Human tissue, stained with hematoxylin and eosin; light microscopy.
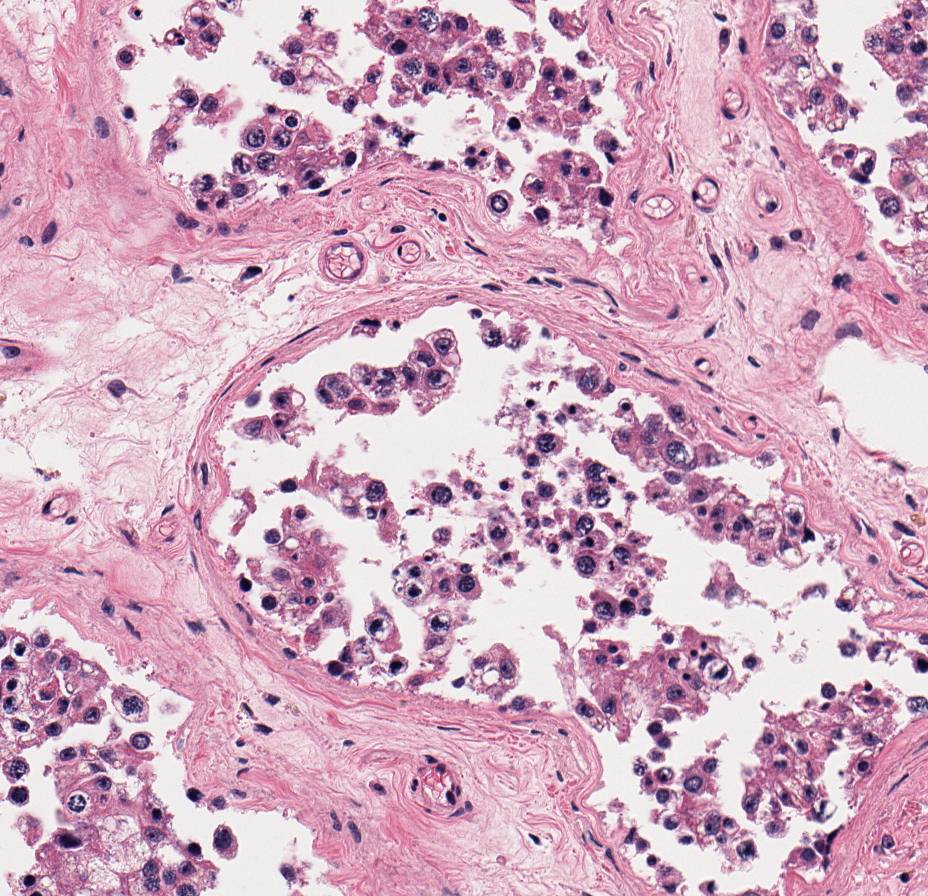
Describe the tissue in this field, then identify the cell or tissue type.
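Bands of pink collagenous stroma separate several rounded spaces filled with loose cells, the largest in the centre. Some large cells have pale, clear or vacuolated cytoplasm, and small, dark, round, condensed nuclei lie scattered among them. At the left edge the stroma is paler and looser than the denser bands, with wispy separated fibres. This is testis.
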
